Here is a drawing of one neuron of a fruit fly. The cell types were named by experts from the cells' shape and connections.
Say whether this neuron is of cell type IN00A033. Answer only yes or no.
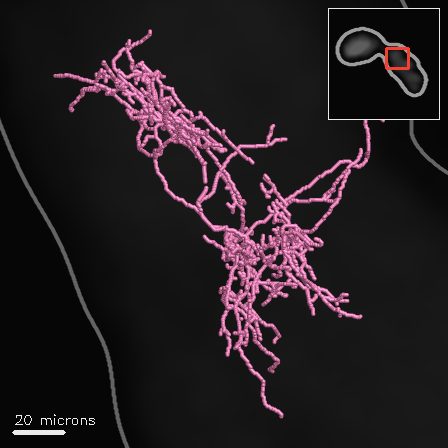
no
